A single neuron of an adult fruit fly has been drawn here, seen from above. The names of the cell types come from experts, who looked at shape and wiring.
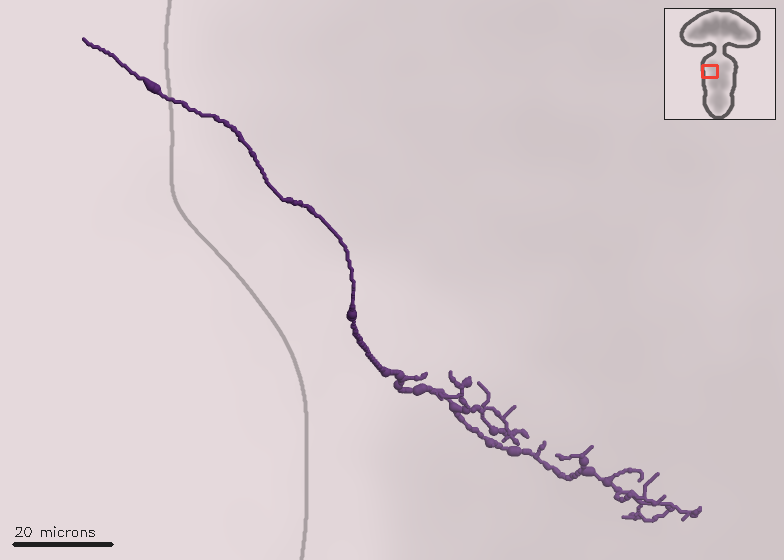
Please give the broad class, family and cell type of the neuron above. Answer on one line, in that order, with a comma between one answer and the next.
sensory neuron entering the nerve cord, class gustatory, WG3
